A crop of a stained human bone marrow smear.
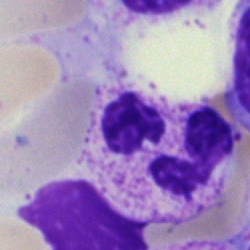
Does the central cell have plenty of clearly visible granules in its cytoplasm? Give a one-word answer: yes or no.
Yes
